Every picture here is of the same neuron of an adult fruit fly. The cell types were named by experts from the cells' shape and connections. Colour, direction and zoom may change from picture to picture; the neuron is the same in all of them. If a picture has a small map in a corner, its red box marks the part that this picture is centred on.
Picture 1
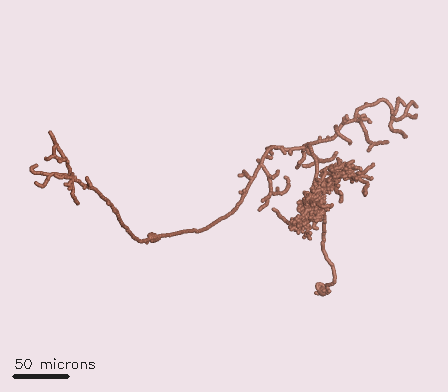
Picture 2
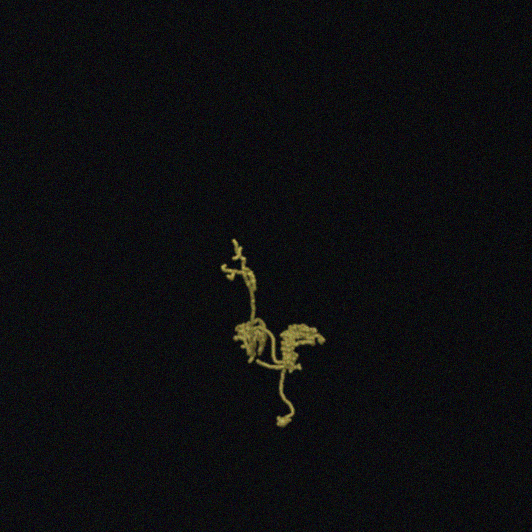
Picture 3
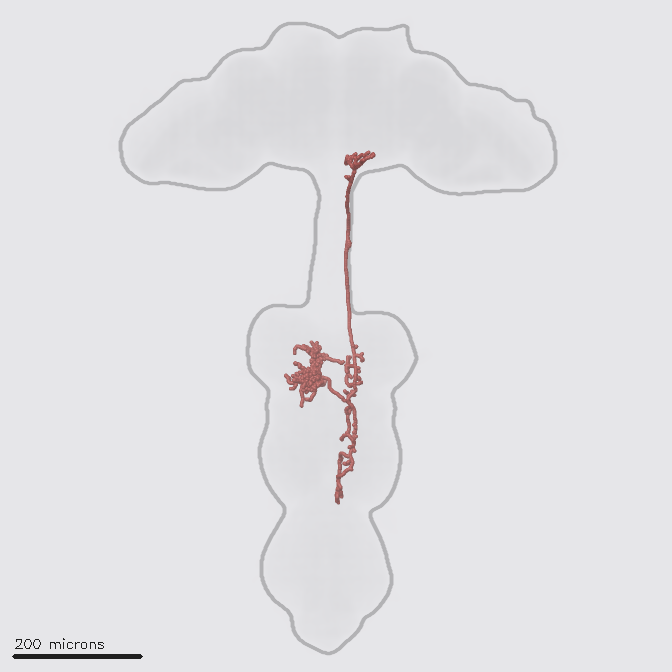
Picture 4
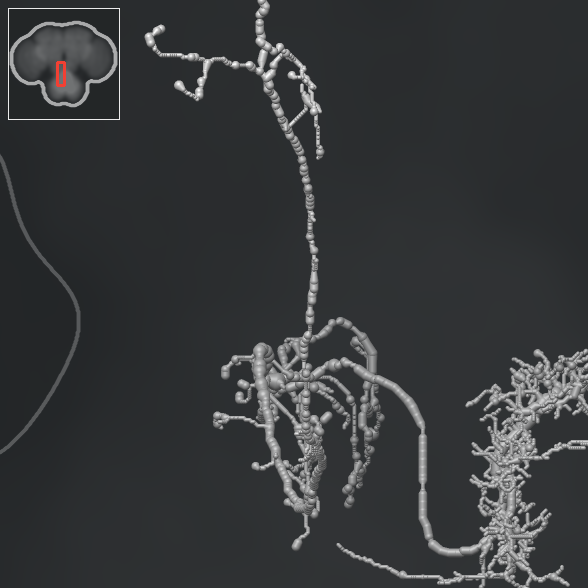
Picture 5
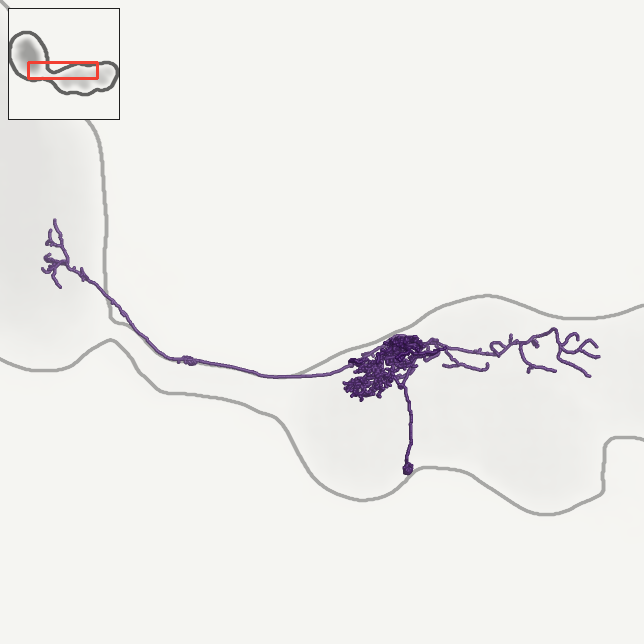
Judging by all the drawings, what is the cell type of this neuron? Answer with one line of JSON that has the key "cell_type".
{"cell_type": "AN06B023"}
